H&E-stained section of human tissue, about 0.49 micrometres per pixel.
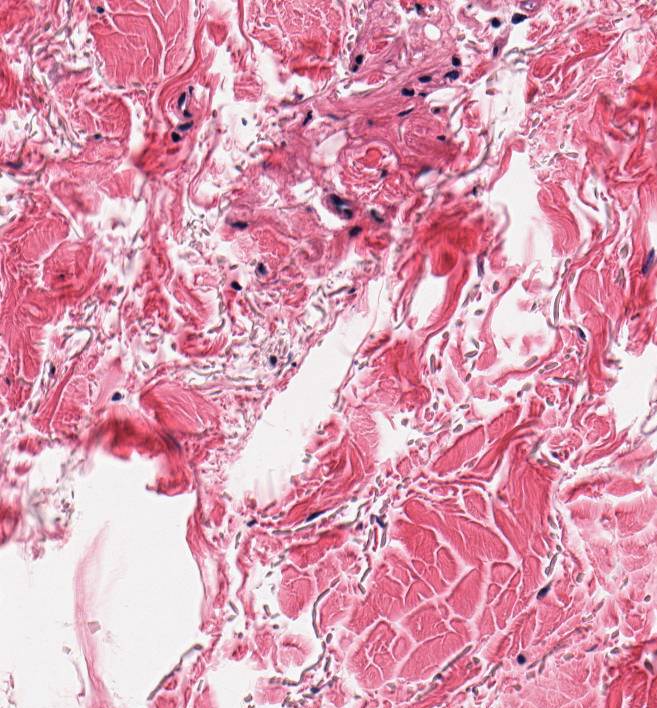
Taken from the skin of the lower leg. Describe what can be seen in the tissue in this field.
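What fills this field is irregular clumps of bright pink eosinophilic material, with clefts and open spaces between them. Nuclei are sparse: small, dark, mostly elongated, scattered singly through the tissue. If you move to the upper centre, you will see they are most numerous there. Nowhere in the field is there any epithelium.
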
